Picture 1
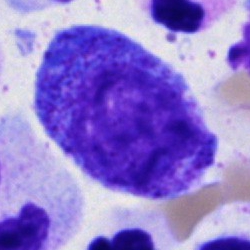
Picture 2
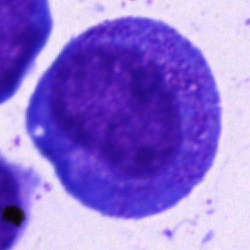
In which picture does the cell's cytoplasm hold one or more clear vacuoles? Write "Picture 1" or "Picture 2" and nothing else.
Picture 2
